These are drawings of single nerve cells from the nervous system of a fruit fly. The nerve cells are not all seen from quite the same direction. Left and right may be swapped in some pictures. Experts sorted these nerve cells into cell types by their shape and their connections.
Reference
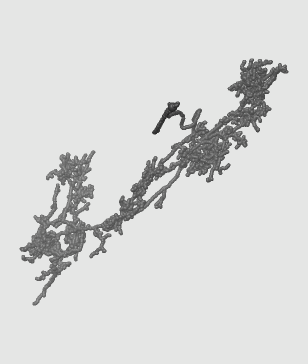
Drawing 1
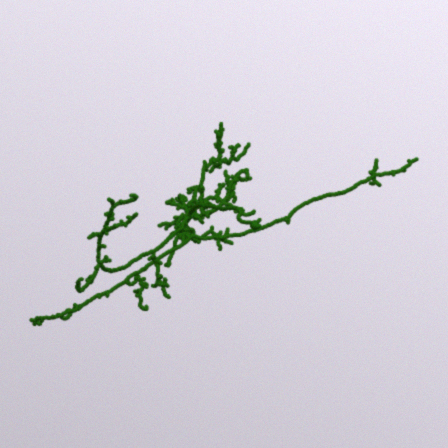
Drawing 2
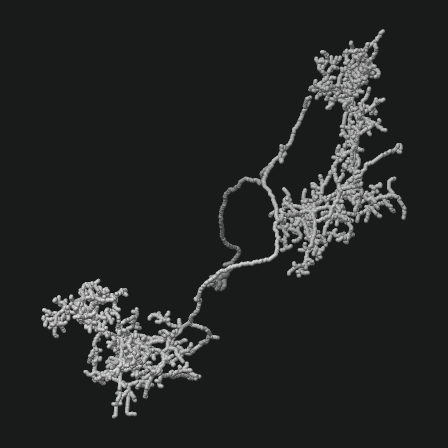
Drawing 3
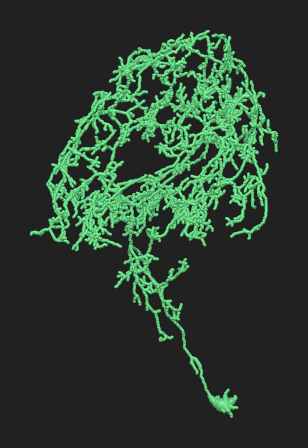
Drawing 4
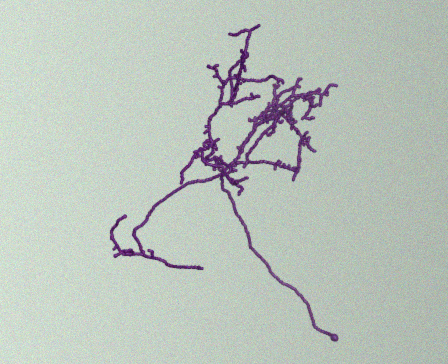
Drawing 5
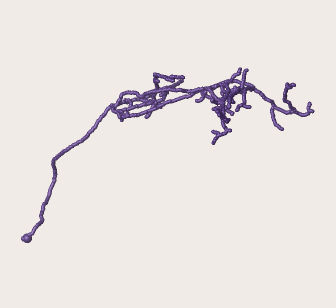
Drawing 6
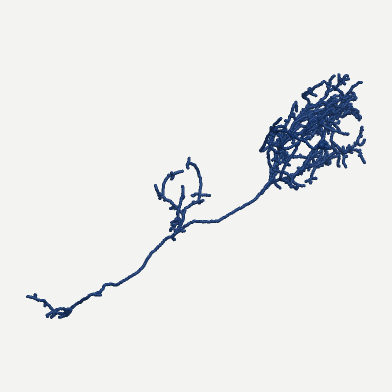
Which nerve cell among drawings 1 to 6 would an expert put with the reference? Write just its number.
2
